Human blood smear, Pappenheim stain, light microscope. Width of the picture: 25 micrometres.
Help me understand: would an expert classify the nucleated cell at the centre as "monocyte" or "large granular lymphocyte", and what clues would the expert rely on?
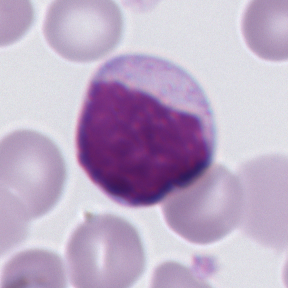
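I'd say this is a large granular lymphocyte. The nucleus is rounded, without lobes, and its chromatin is dense and dark purple.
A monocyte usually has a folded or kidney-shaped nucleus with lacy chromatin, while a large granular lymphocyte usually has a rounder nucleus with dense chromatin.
The cytoplasm here is pale lilac.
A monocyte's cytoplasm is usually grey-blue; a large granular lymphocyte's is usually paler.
The nucleus, about 12 by 10 micrometres, sits in the lower part of a cell about 13 micrometres across, under a cap of cytoplasm.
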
